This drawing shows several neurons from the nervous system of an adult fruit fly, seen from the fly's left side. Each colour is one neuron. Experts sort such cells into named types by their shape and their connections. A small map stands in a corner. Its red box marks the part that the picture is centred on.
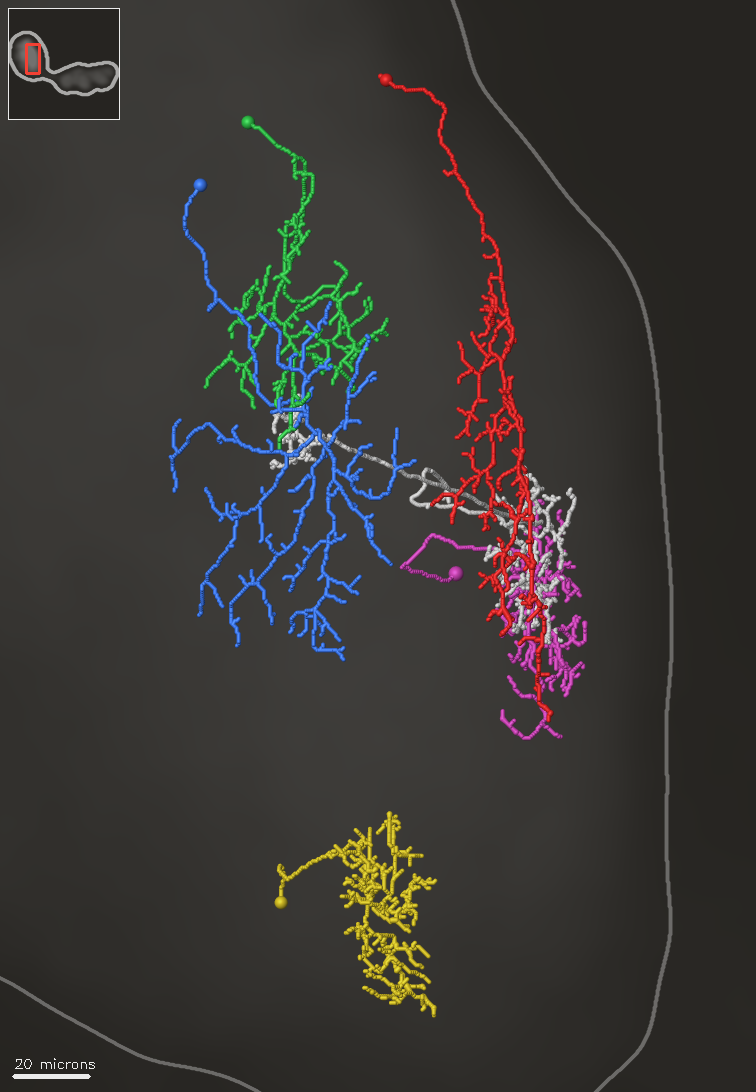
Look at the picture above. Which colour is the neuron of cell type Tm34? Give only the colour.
white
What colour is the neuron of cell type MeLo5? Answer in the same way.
green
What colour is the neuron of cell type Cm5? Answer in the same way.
yellow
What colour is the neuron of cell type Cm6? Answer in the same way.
magenta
